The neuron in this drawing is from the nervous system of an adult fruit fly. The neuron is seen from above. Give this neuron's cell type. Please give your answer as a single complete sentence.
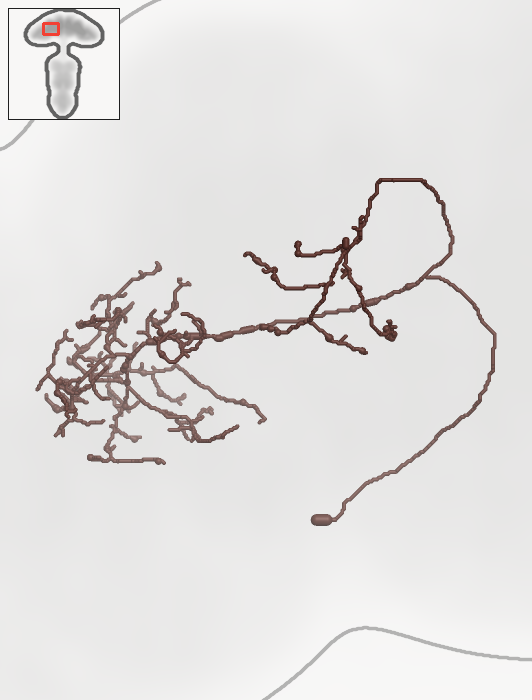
This neuron represents the cell type LHPV5c1.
